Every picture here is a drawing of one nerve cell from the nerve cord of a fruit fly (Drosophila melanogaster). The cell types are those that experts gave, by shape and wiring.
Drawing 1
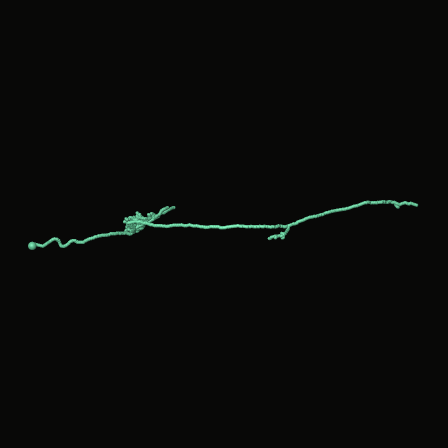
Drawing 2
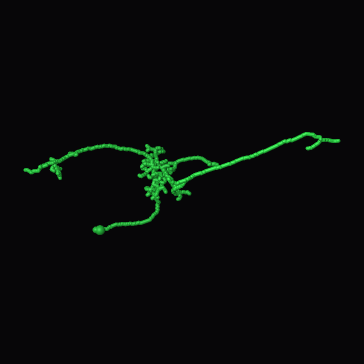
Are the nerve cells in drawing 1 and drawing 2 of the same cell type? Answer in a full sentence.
They are of different cell types.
